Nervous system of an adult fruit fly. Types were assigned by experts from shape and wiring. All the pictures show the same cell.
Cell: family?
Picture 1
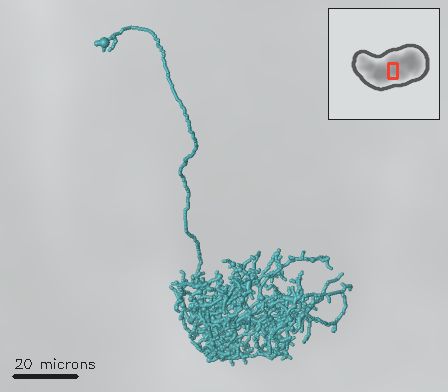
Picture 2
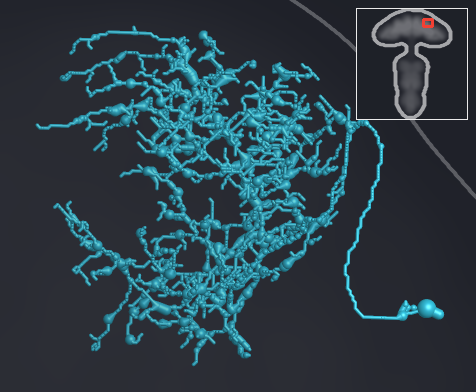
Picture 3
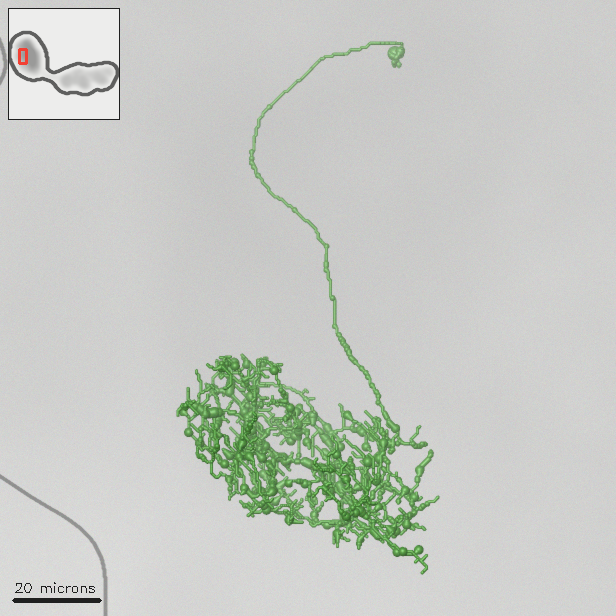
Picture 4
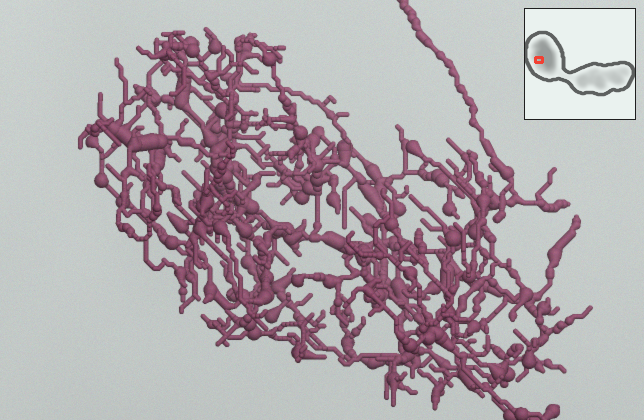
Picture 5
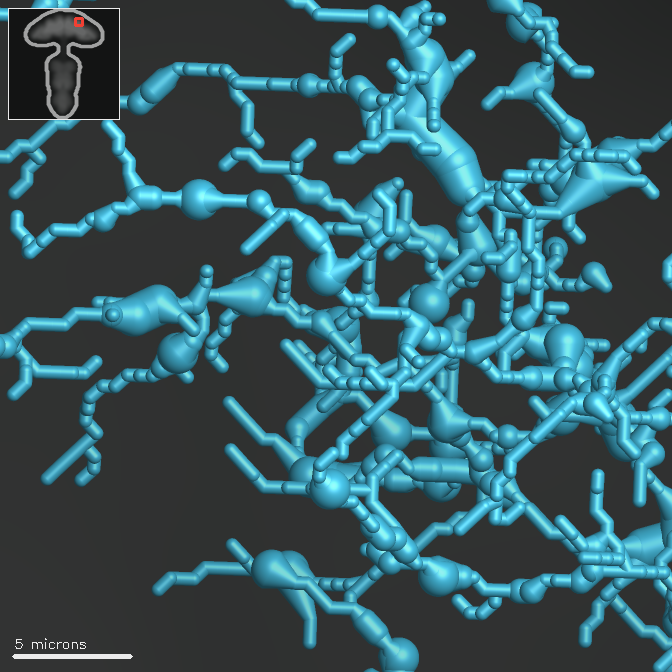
hemilineage VLPl4_anterior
